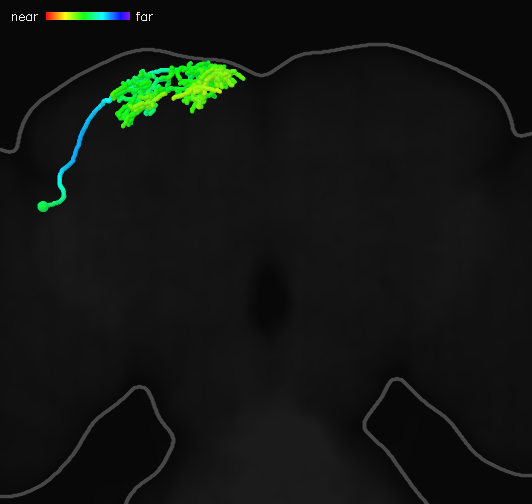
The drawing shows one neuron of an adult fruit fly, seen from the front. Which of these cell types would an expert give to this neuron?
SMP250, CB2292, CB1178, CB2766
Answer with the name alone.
SMP250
